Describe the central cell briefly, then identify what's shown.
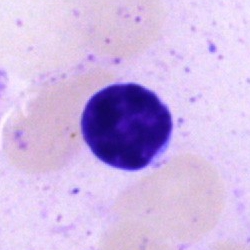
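Outline: round and smooth. Chromatin: dark and dense, showing only faint lighter patches. Cytoplasm: scant, no more than a very thin rim around the nucleus. No granules are seen anywhere in the cell. Name: lymphocyte.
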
